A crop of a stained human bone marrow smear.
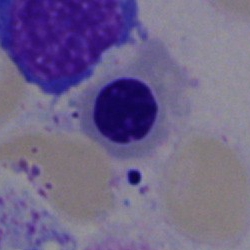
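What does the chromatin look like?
Dense and dark purple throughout the nucleus.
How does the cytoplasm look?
Pale grey-blue, forming a rim around the nucleus on all sides.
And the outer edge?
Irregular rather than a smooth circle.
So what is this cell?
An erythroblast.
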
